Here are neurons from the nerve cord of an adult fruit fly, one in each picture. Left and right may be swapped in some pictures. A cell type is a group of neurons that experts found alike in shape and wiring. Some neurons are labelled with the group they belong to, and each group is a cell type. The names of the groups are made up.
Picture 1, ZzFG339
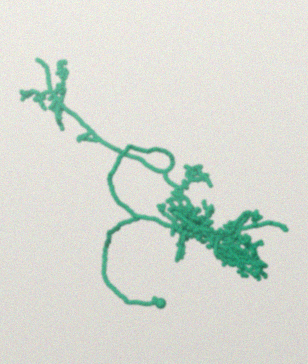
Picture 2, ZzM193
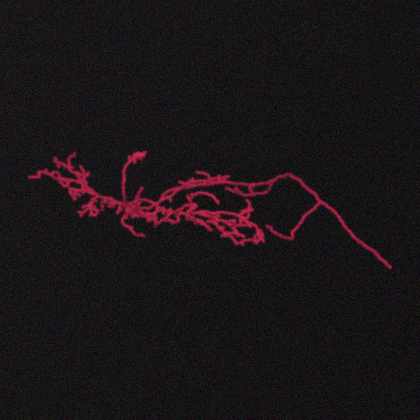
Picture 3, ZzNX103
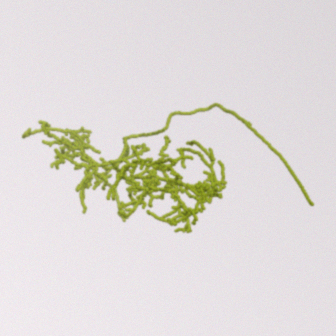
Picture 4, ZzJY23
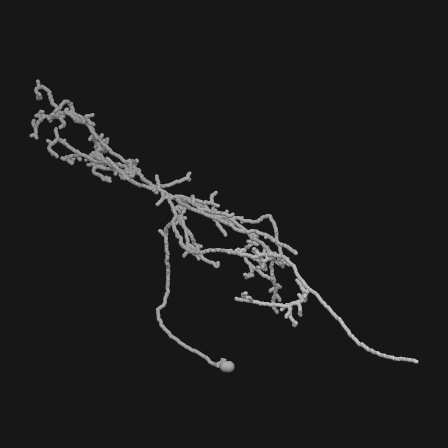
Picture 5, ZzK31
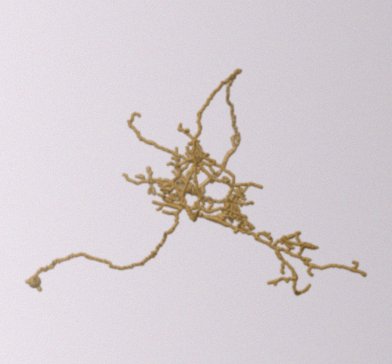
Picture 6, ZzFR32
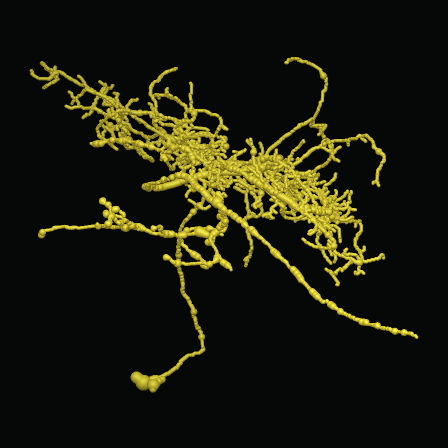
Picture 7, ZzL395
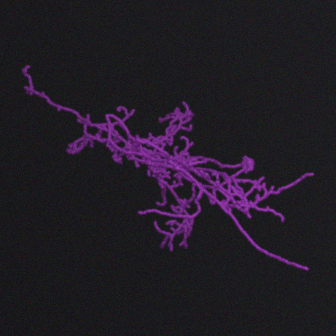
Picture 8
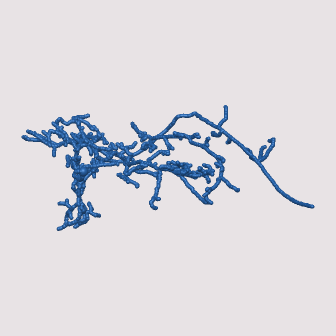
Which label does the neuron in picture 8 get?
ZzL395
